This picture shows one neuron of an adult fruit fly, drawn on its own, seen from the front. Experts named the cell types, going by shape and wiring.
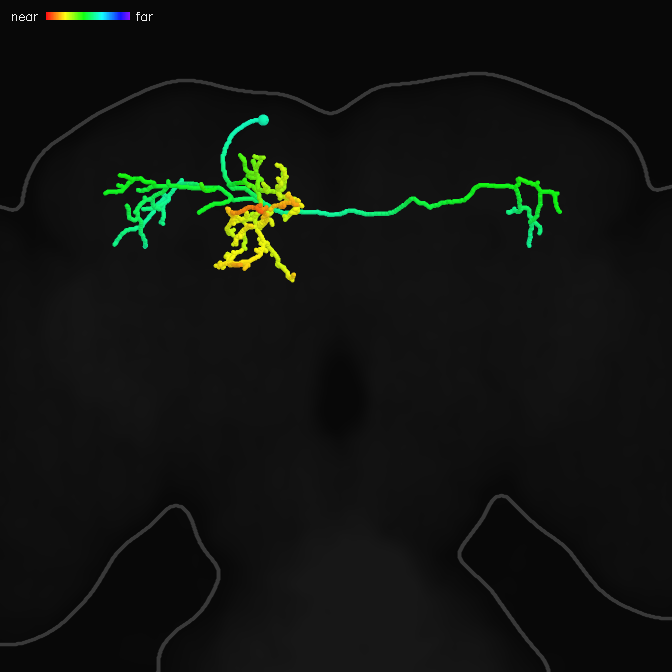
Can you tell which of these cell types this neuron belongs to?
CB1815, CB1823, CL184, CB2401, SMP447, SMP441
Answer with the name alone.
SMP447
